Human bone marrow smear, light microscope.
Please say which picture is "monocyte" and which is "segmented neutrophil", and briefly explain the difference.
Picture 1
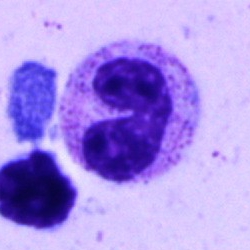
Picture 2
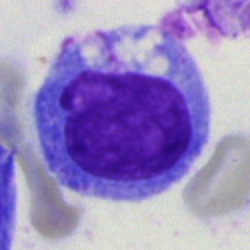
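Picture 2 holds the monocyte; the segmented neutrophil is in picture 1. Both cells have dense, dark purple chromatin. The segmented neutrophil has a round, smooth outline, and no vacuoles are seen in its cytoplasm. In the monocyte the nucleus fills most of the cell and sits low, so the cytoplasm is widest above it. The monocyte's cytoplasm stains blue.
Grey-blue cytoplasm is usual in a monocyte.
A dark, irregular nucleated cell lies just to the lower left of the segmented neutrophil, and pale grey anucleate discs lie to the left and right of the monocyte.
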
